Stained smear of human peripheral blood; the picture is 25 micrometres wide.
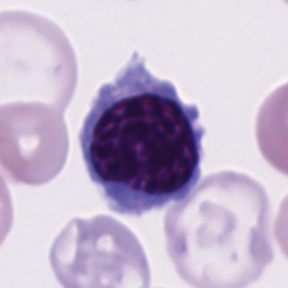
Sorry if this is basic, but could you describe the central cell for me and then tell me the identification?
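Measuring about 13 by 11 micrometres, the cell has an irregular outline drawn out to a pointed tip at the top, and its cytoplasmic margin is ragged with small irregular projections. The cytoplasm is widest above the nucleus and forms only a thin rim at the sides. The nucleus is round in outline and about 9 micrometres across, its dense chromatin clumped into dark patches with lighter strands between them. It is a normoblast.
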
